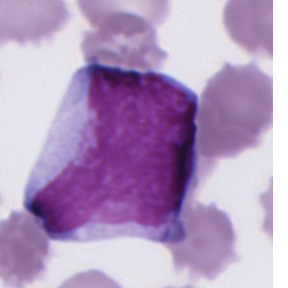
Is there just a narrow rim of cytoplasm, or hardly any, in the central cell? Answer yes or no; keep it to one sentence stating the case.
Yes, it is a narrow rim of cytoplasm that surrounds the nucleus.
